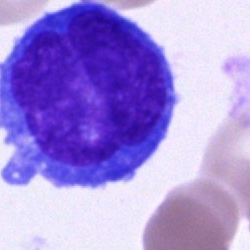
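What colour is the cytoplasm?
It is stained a deep blue.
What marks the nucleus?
A faint groove runs down it from its top edge.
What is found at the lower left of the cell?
A blunt cytoplasmic projection sticks out there, holding a small clear vacuole.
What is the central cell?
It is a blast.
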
